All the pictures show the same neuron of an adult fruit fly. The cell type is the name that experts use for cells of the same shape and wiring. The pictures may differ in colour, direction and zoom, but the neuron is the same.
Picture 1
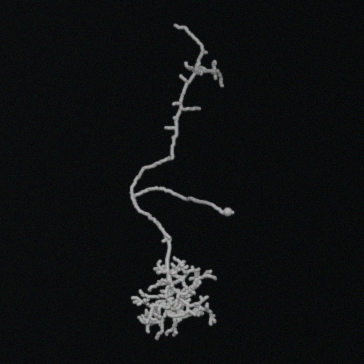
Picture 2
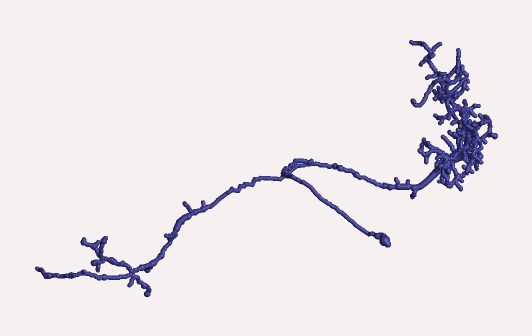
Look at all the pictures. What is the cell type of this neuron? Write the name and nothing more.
LC31a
